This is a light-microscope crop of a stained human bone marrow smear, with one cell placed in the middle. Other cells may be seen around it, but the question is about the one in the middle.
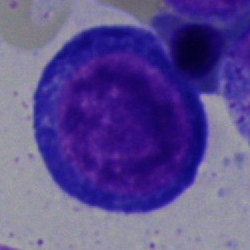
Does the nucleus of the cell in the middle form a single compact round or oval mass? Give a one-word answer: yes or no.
Yes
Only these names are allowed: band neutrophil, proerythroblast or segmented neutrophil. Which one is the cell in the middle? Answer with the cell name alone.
proerythroblast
